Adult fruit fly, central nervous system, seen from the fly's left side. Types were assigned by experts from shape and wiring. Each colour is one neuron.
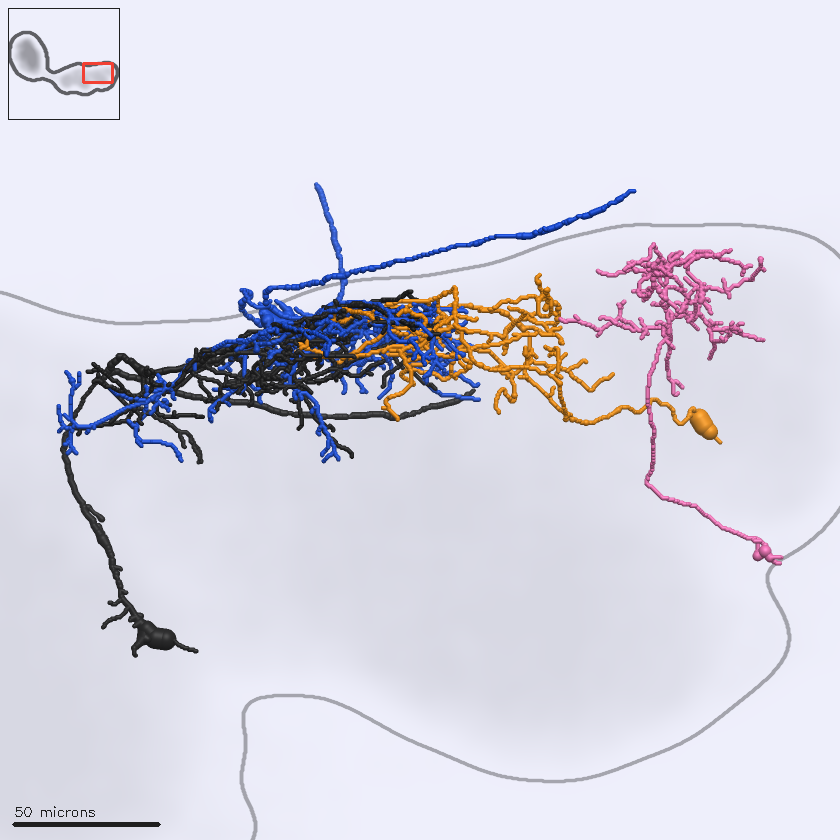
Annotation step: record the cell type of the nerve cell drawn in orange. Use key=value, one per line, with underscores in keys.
cell_type=INXXX295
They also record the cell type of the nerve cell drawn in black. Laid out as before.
cell_type=MNxm03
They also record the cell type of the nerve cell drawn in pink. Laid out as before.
cell_type=INXXX364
